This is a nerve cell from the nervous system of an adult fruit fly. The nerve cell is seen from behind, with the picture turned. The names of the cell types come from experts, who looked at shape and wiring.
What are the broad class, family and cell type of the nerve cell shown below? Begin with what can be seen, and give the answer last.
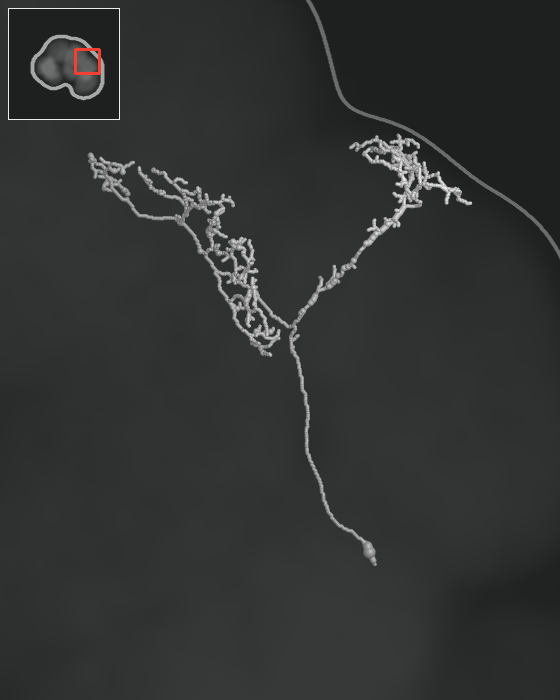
Dozens of branch ends can be seen. In this view it is about as wide as it is tall. It is a central-brain intrinsic neuron. The family is hemilineage AOTUv4_ventral. It is of cell type FB7G.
